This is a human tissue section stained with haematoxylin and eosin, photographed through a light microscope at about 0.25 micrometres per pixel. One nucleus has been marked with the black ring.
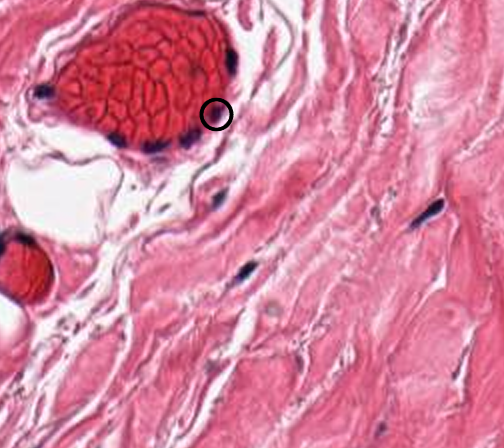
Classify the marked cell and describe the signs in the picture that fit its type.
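Endothelial cell. The nucleus is dark purple, densely and evenly stained, and flattened along its long axis rather than round. It is one of several dark nuclei spaced out along the curved edge of this lumen, together forming a thin lining. On its outer side lie pale, wavy pink fibres separated by clear gaps.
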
